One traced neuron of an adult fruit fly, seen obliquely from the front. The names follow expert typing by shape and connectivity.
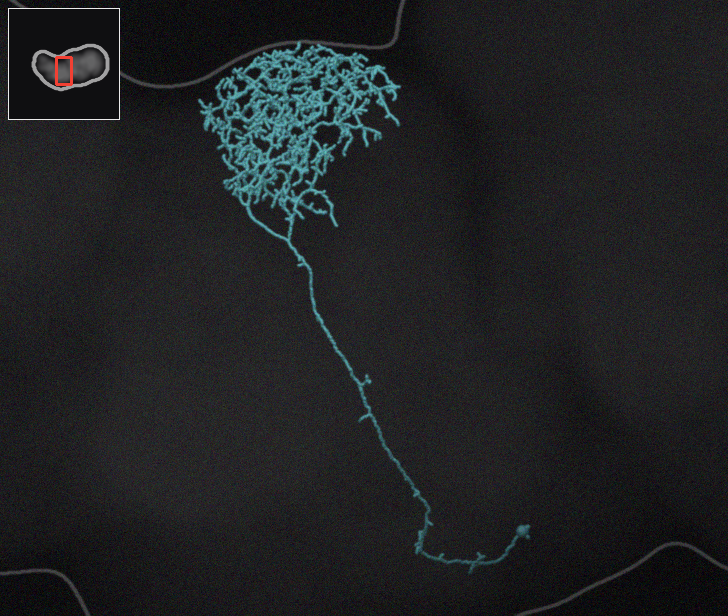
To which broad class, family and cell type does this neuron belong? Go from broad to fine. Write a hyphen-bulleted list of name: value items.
- broad class: optic-lobe intrinsic neuron
- family: Pm
- cell type: Pm8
